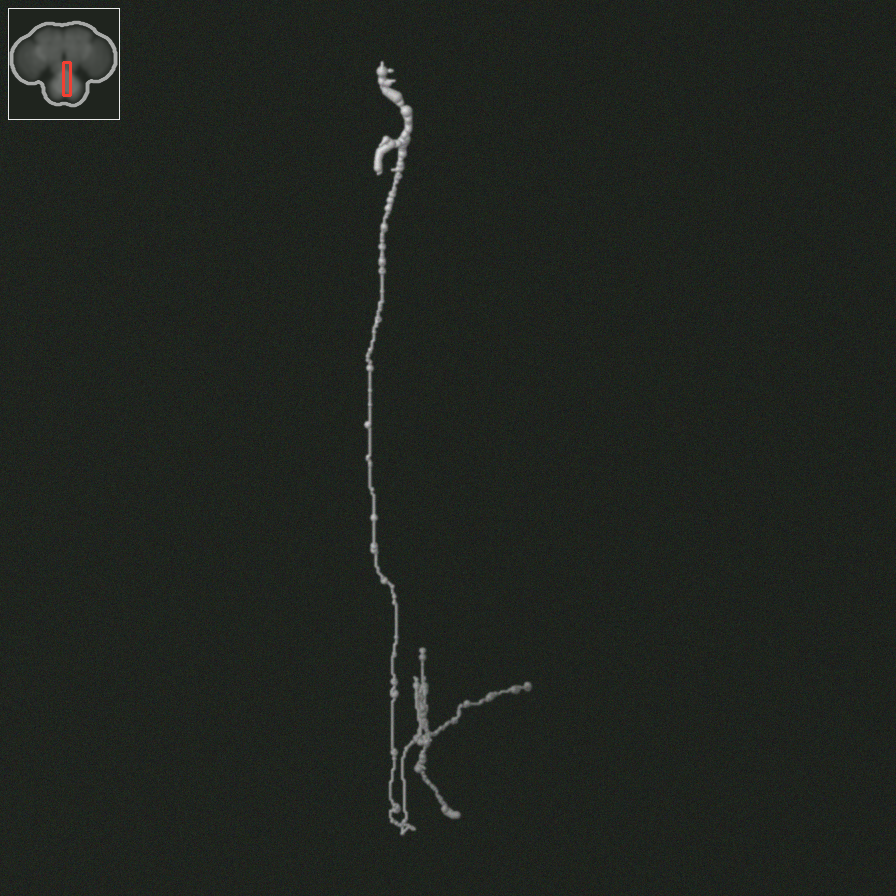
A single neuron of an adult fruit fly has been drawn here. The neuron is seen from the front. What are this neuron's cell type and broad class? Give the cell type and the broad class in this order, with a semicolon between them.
SAxx02; sensory neuron ascending to the brain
